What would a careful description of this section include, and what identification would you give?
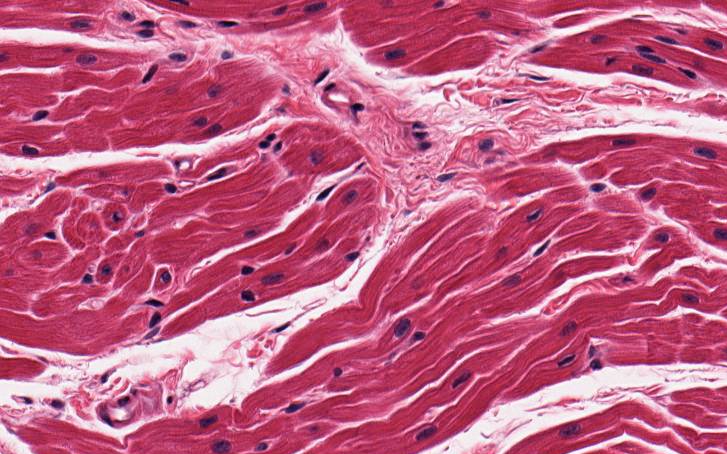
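Muscle fibres here branch and join neighbouring fibres. Their cytoplasm is deeply eosinophilic and shows faint lengthwise striation. A band of pale pink loose fibrous connective tissue crosses the upper centre of the field, and no fat cells are present. This section is the atrial appendage of the heart.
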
